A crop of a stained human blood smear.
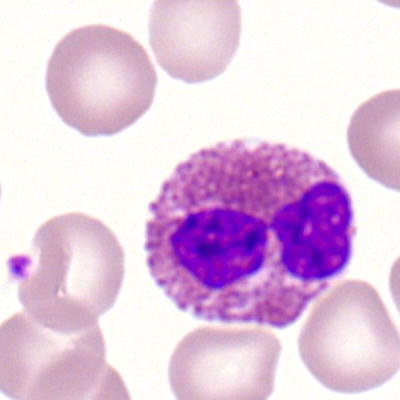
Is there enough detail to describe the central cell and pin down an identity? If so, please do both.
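Outlined round and smooth, the cell contains a nucleus divided into two lobes. These lobes lie side by side, left and right, joined by a narrow link. Its chromatin is dark purple and coarsely clumped. The cell shown is an eosinophil.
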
